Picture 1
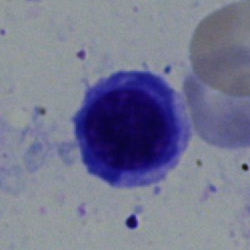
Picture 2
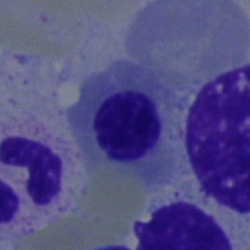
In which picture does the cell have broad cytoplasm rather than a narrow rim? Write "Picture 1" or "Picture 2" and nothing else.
Picture 2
